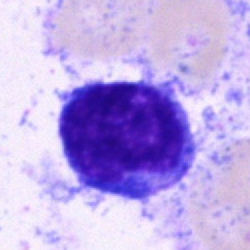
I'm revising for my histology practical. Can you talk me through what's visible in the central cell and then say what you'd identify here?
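Look first at the chromatin: deep purple, dense and coarsely clumped. The cytoplasm is only a scant rim, widest along the lower edge of the cell, and it is deep blue. You will find no granules in it. This central cell is a blast.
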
